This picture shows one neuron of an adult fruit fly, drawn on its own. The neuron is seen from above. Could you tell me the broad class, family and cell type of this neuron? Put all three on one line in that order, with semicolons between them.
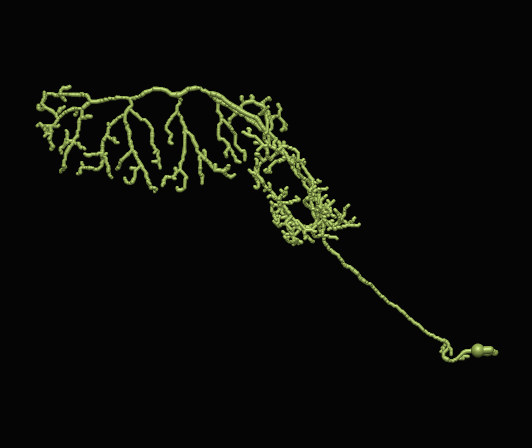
central-brain intrinsic neuron; hemilineage DL1_dorsal; FB6I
